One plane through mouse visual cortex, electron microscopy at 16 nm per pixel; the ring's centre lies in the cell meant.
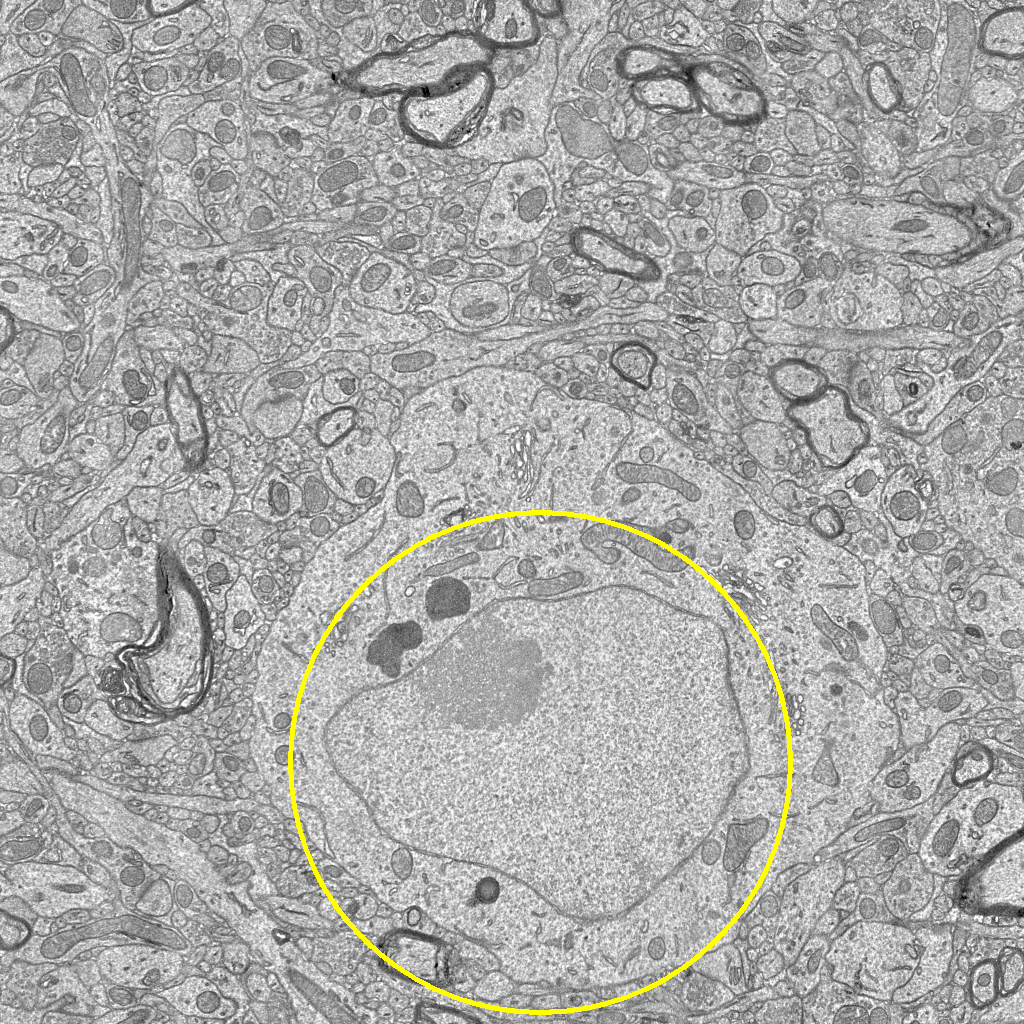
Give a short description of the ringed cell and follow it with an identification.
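Within the nucleus, the chromatin is finely dispersed, with no thick dark band along the envelope. A large, moderately dark, irregular patch occupies its upper left part. Around the nucleus the cytoplasm extends much farther above than to the left, and mitochondria lie scattered singly through it. It is an excitatory neuron.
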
